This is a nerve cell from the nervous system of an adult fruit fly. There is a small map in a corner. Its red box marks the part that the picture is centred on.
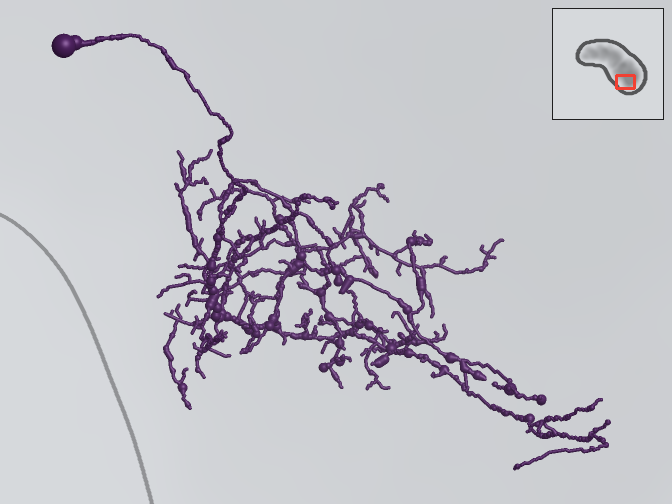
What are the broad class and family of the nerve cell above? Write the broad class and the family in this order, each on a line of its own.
central-brain intrinsic neuron
hemilineage DM4_dorsal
